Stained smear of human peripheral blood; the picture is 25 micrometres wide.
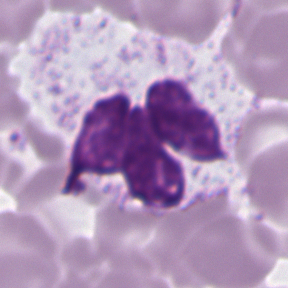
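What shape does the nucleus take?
Three separate lobes, with dense chromatin stained dark purple.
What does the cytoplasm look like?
Abundant and very pale, almost colourless, scattered with many fine lilac granules.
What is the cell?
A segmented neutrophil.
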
